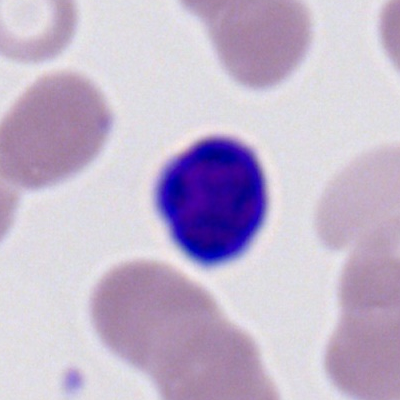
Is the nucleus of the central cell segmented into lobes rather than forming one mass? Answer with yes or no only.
No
